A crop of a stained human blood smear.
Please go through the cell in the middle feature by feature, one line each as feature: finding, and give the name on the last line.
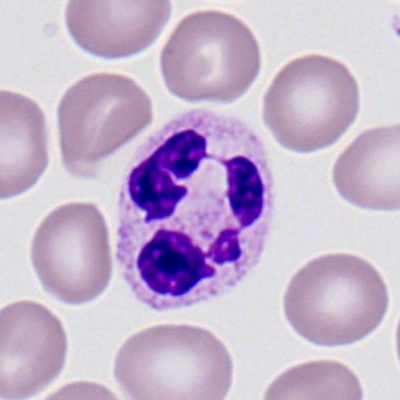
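Lobes: several, separate, making up the nucleus.
Position: lobes around the cell edge, leaving a pale central area of cytoplasm.
Chromatin: dark purple, coarsely clumped.
Granules: fine, faint lilac, in the cytoplasm.
Name: segmented neutrophil.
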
